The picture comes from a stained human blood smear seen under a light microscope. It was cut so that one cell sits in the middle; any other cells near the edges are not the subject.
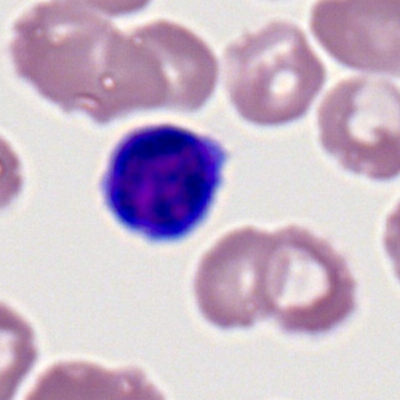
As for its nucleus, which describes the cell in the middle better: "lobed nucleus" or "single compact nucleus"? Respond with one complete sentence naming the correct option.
One compact round, oval or kidney-shaped mass makes up the nucleus.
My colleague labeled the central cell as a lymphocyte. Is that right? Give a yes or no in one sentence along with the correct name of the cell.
Yes, the cell that lies centrally is a lymphocyte.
